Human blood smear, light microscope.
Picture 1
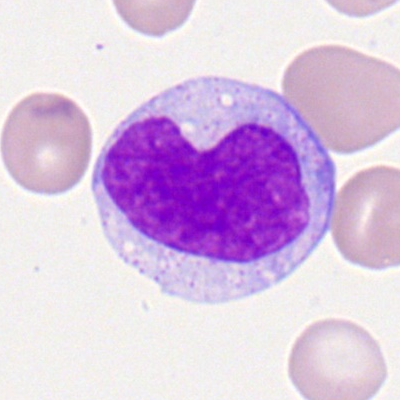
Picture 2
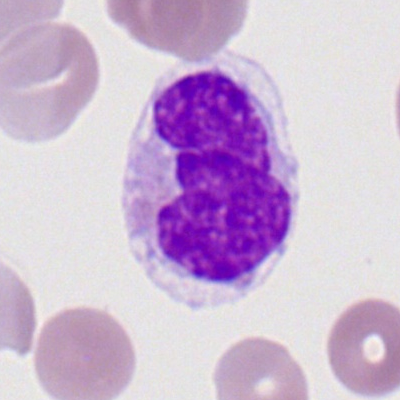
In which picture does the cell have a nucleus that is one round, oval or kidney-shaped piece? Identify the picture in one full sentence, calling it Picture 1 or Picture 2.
One compact round, oval or kidney-shaped mass makes up the nucleus of the cell in Picture 1.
